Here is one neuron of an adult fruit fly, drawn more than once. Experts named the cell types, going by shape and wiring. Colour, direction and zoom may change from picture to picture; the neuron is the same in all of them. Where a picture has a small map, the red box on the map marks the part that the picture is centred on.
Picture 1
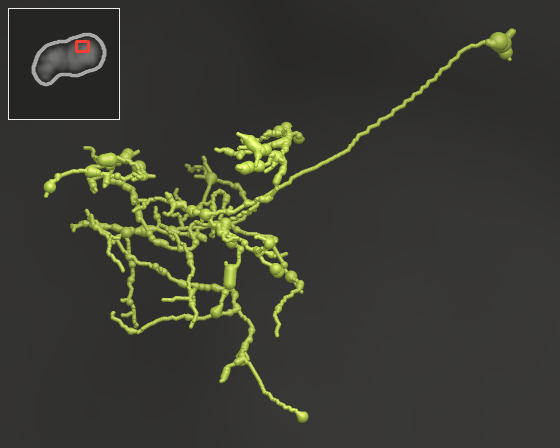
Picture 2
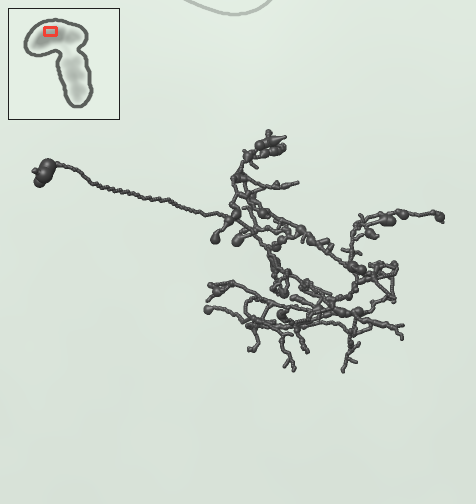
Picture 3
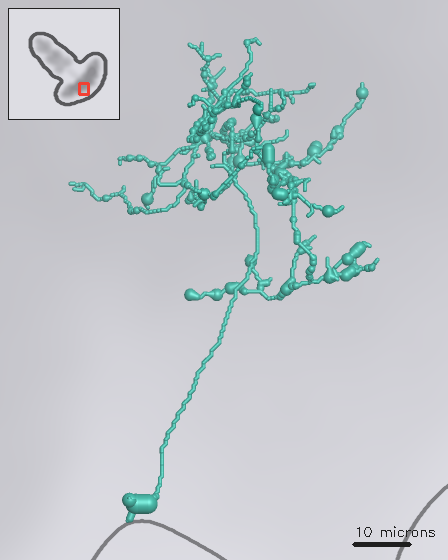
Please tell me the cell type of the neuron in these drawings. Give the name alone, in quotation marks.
"GNG443"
